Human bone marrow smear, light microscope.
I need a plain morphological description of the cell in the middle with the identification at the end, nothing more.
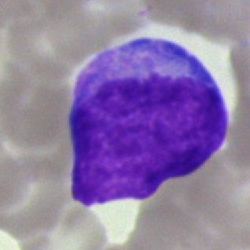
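Outline: the lower left bulges out into a blunt lobe. Nucleus: fills most of the cell, its upper border running roughly straight across. Cytoplasm: no vacuoles seen. Identity: blast.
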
